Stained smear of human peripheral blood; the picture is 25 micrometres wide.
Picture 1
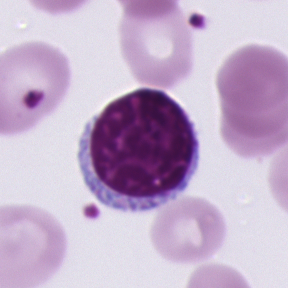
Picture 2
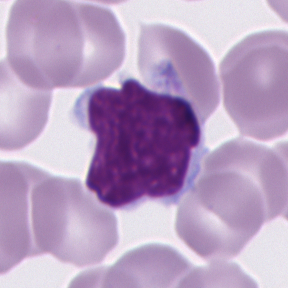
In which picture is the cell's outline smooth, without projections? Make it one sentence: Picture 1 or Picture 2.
The cell whose outline is smooth is the one in picture 1.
